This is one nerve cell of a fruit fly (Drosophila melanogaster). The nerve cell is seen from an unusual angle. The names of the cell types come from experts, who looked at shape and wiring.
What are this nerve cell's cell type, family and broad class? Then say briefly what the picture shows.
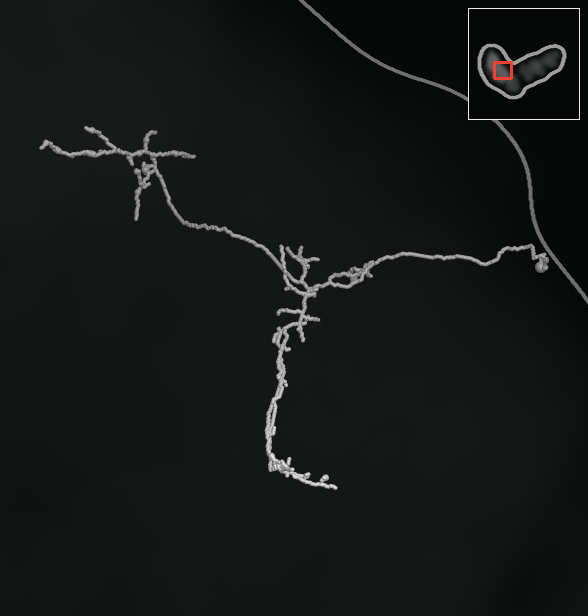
It is of cell type CL147. Its family is hemilineage CLp2. Its broad class is central-brain intrinsic neuron. The cell body can be seen on the right of the picture. In this view it is wider than it is tall.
